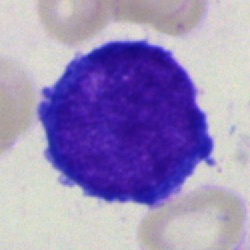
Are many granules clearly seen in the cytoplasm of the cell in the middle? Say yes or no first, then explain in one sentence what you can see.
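No. No distinct granules can be seen in the cell.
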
